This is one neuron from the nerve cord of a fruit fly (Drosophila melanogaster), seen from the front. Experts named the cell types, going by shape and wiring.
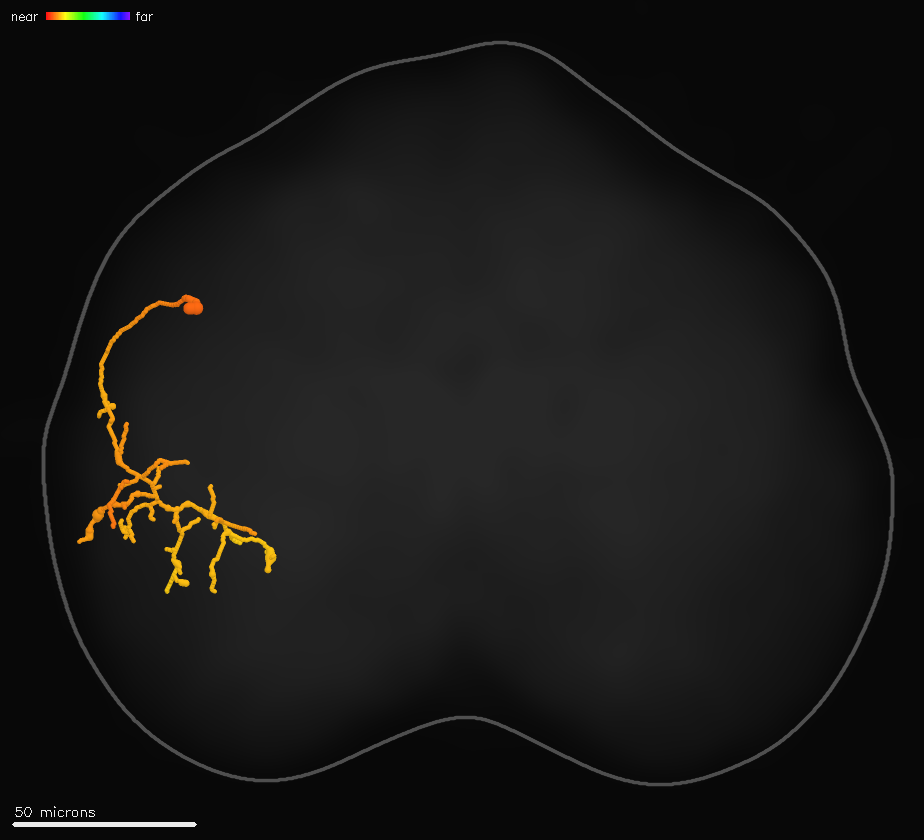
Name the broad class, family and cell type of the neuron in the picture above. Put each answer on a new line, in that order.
nerve-cord intrinsic neuron
hemilineage 19A
IN19A096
